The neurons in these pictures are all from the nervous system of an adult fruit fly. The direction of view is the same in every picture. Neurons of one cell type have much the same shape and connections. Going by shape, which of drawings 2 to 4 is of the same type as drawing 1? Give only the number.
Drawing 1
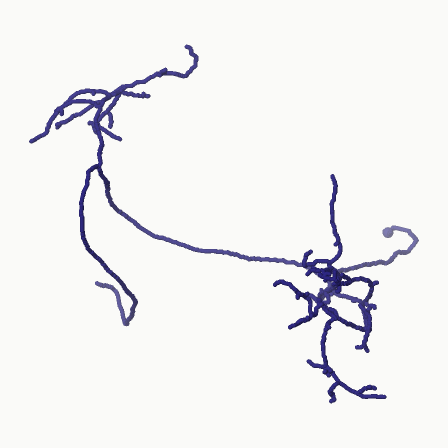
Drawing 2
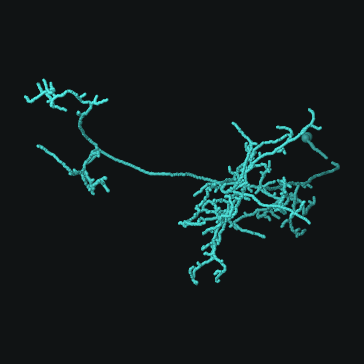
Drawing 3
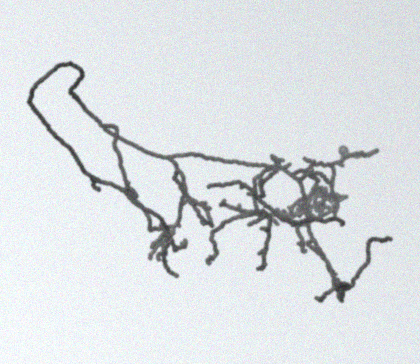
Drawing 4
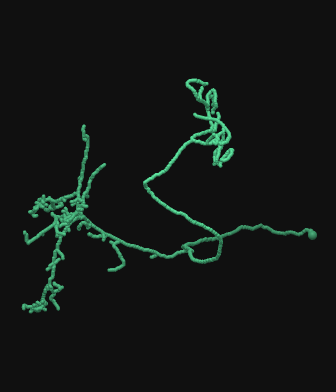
4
